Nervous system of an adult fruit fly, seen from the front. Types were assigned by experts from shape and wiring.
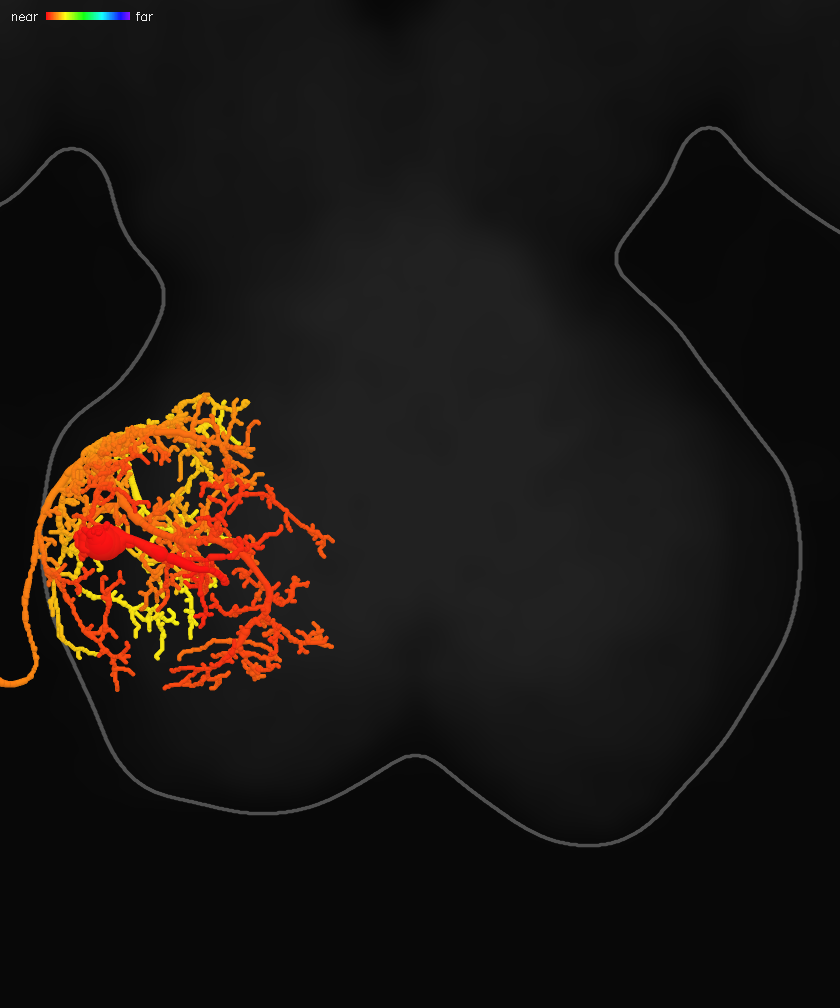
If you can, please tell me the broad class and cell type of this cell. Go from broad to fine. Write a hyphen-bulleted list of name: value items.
- broad class: motor neuron of the nerve cord
- cell type: Pleural remotor/abductor MN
